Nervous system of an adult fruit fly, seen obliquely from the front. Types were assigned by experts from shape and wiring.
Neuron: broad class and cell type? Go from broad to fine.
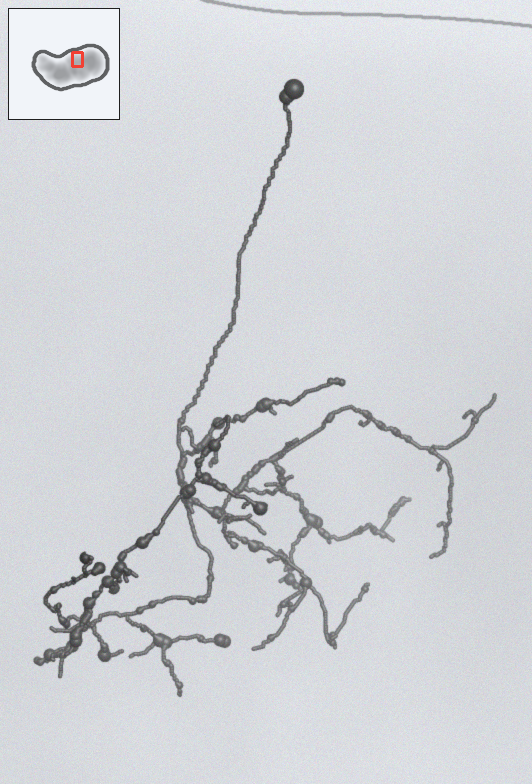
central-brain intrinsic neuron; CB1844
